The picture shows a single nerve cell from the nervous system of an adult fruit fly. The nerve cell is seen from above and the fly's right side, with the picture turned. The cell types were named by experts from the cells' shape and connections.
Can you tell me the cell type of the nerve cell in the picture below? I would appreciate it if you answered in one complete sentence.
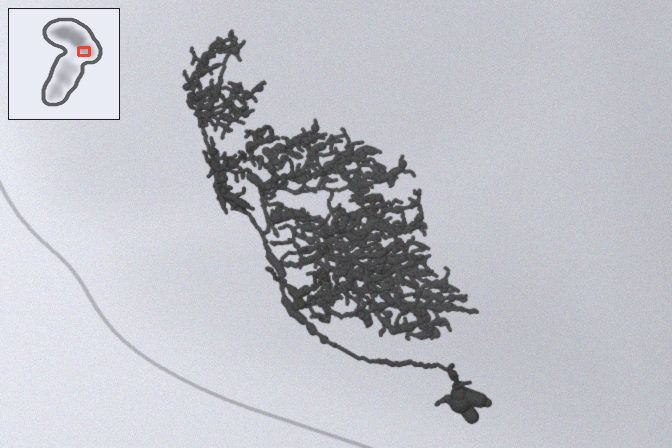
The cell type held by this nerve cell is Pm3.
